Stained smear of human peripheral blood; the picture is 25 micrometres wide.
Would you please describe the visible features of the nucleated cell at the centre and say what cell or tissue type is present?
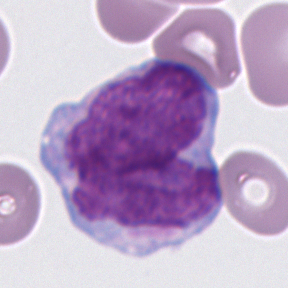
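A deep cleft folds the nucleus, opening toward the right side of the cell. The chromatin is finely stranded and lacy rather than packed into coarse dark blocks. The nucleus fills about 70% of the cell's area. The cytoplasm is pale grey-blue, and its rim is widest on the left side of the cell. This is an atypical promyelocyte.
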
